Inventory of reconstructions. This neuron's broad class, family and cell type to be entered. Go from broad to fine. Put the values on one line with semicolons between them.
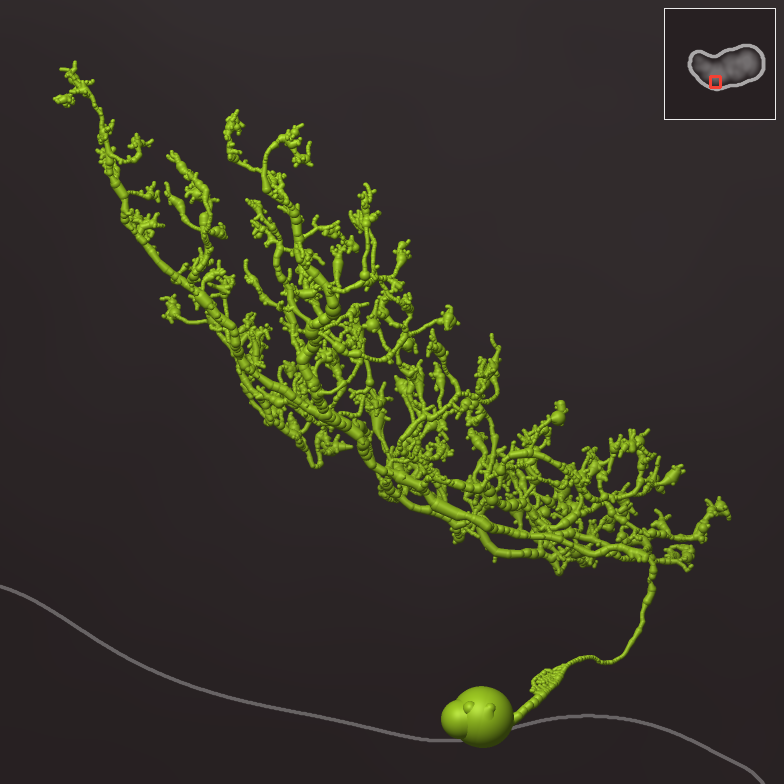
optic-lobe intrinsic neuron; Dm; Dm6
